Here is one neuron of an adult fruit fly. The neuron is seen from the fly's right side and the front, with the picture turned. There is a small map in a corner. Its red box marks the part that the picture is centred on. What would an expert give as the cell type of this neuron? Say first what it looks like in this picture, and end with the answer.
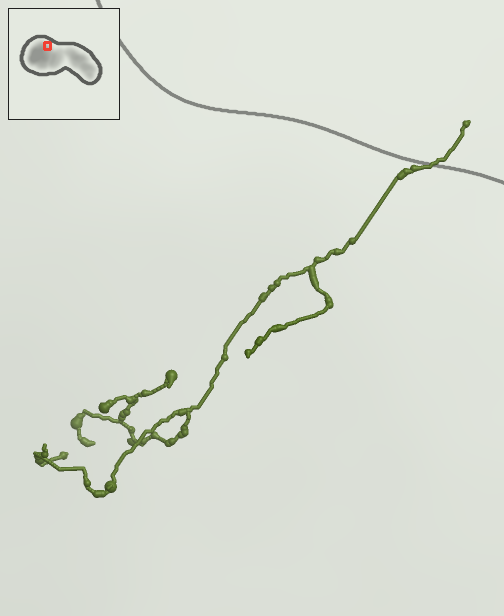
The drawing shows no cell body. There are a dozen or fewer branch ends. It is a sensory neuron entering the brain. The cell type is LB3a.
